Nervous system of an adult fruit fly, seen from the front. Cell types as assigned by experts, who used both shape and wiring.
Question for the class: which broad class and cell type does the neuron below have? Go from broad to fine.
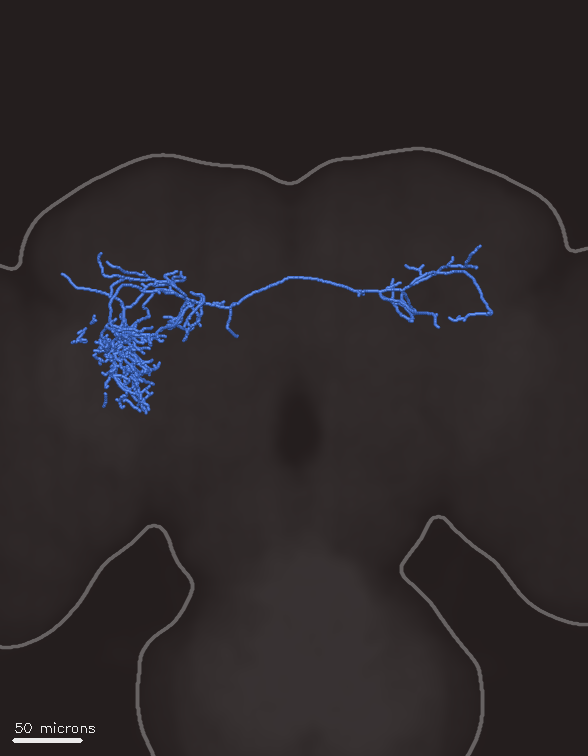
central-brain intrinsic neuron; AVLP020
